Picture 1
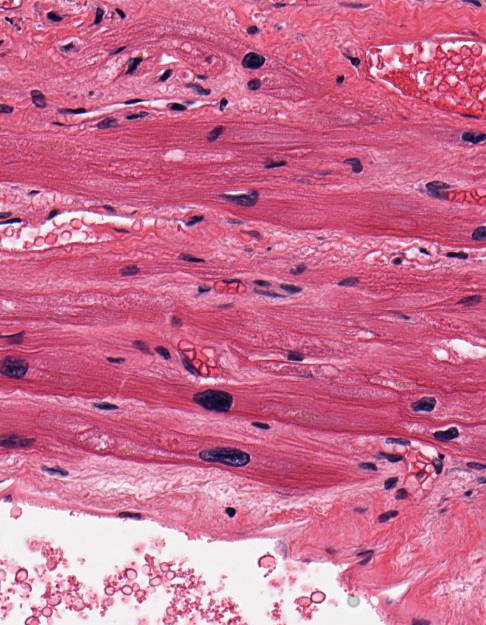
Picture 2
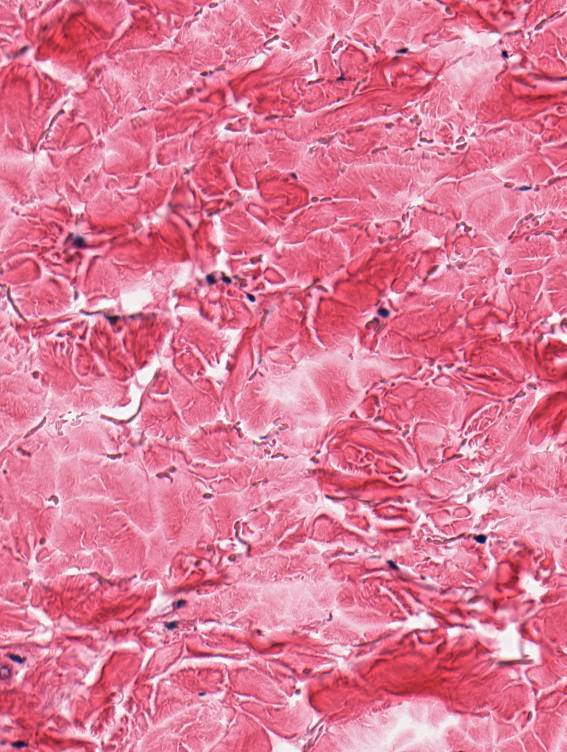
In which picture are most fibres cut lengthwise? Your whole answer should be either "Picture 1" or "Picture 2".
Picture 1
